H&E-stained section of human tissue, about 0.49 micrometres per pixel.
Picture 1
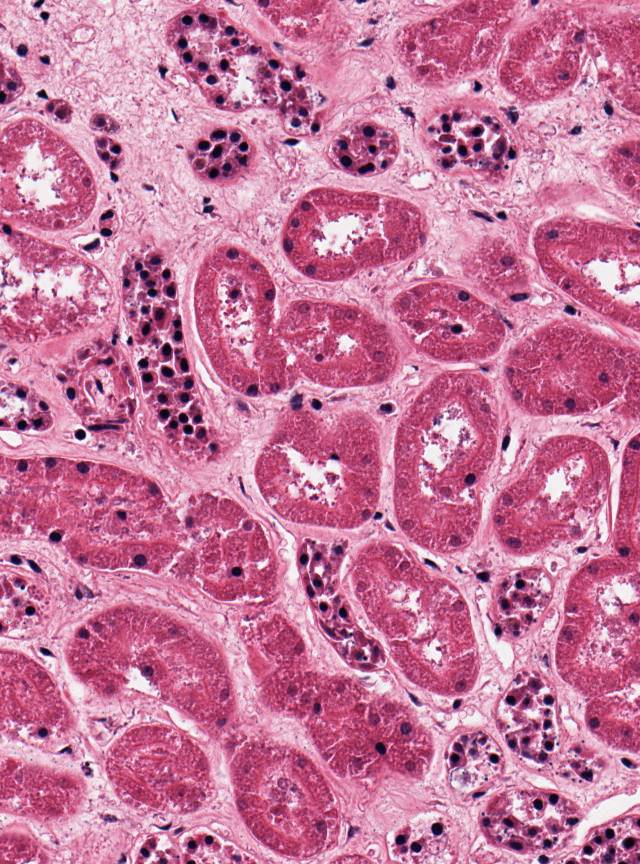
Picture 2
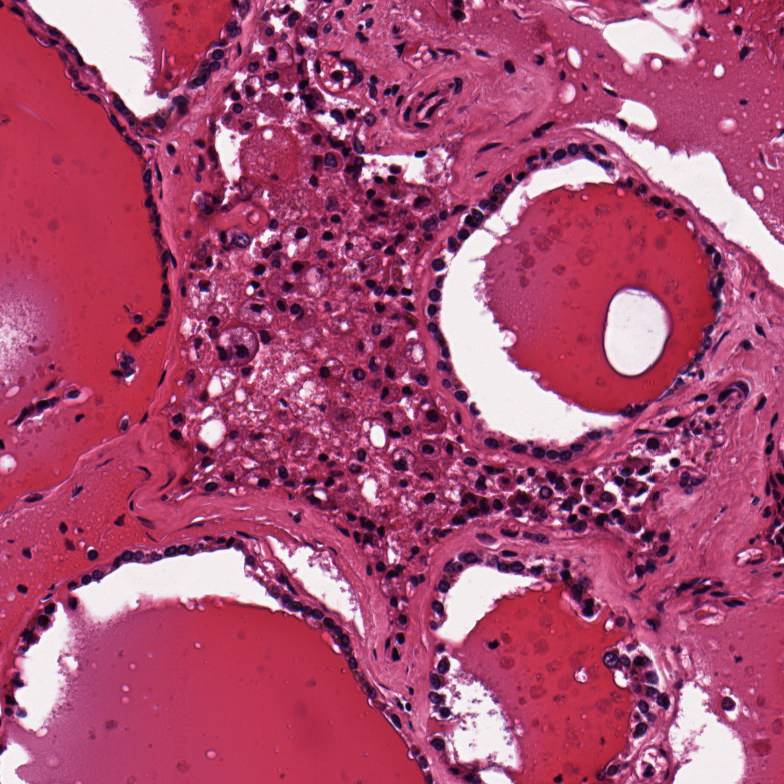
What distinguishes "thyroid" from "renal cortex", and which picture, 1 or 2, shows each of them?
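Picture 1, renal cortex; picture 2, thyroid. Picture 1: most tubules lined by a single layer of tall cuboidal cells, cytoplasm deeply eosinophilic and granular. Lumens small, irregular, frayed pale pink luminal edge. Smaller tubules packed with dark round nuclei and little cytoplasm scattered among them, especially at top, right and lower edges. Stroma loose, pale pink, fibrillary, widest upper left. Picture 2: large rounded follicles in corners and right side, surrounding a central cellular area. Lining a single layer of flattened to low cuboidal cells, nuclei dark. Lumens filled with dense, homogeneous, deeply eosinophilic material. Centre: cluster of cells with pale, finely vacuolated cytoplasm.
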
